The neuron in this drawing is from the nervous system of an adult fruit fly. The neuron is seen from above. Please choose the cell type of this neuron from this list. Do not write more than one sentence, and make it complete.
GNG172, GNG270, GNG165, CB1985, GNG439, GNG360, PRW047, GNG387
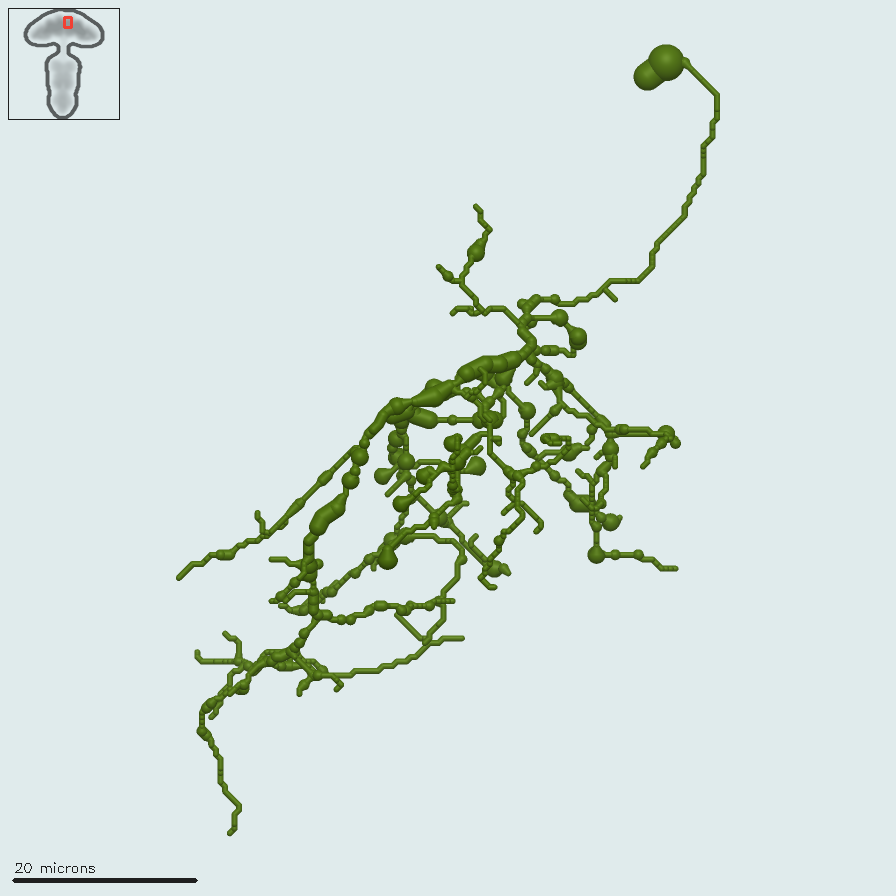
This neuron represents the cell type GNG439.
